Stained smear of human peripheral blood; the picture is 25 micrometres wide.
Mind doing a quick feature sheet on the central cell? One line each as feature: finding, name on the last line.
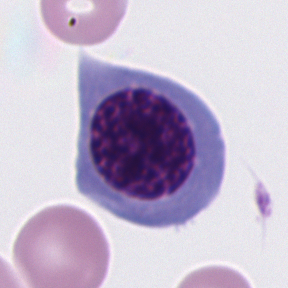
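Shape: teardrop, outline narrowing to a point at upper left
Nucleus: round, smooth unindented edge
Nuclear diameter: about 9 micrometres
Chromatin: coarse, dark purple clumps with paler gaps
Cytoplasm: smooth, even blue
Nuclear area: about 50% of cell
Name: normoblast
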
